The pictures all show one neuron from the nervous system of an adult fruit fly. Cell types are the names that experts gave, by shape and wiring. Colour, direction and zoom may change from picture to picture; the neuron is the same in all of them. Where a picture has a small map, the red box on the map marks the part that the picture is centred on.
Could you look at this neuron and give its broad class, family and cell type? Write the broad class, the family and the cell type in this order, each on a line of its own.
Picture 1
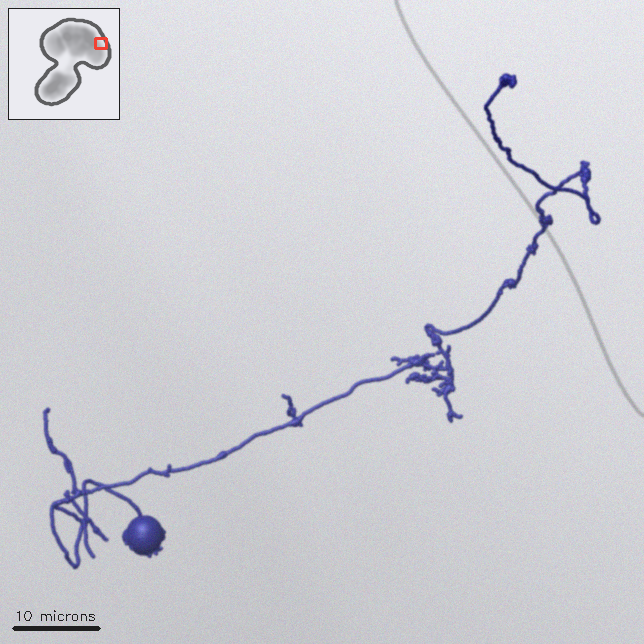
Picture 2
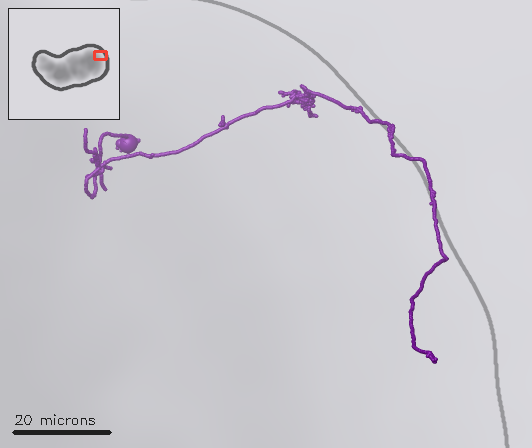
optic-lobe intrinsic neuron
C
C2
